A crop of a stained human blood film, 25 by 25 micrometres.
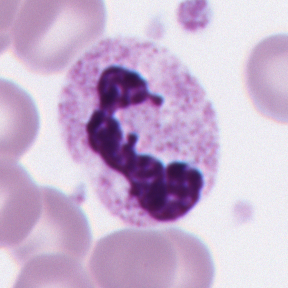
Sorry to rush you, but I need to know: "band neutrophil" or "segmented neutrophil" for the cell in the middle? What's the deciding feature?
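Segmented neutrophil. The nucleus is divided into several lobes joined in a curved chain.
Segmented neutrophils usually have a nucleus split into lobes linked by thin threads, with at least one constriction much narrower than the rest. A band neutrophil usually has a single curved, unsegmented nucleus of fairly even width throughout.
The chromatin is dark purple and coarsely clumped; the plentiful pale pink cytoplasm carries evenly spread fine pinkish-violet granules.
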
